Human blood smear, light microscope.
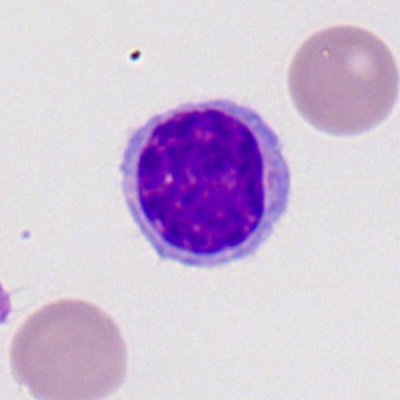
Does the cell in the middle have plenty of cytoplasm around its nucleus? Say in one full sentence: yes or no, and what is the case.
No, rather than abundant, the cytoplasm of the cell is scant.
